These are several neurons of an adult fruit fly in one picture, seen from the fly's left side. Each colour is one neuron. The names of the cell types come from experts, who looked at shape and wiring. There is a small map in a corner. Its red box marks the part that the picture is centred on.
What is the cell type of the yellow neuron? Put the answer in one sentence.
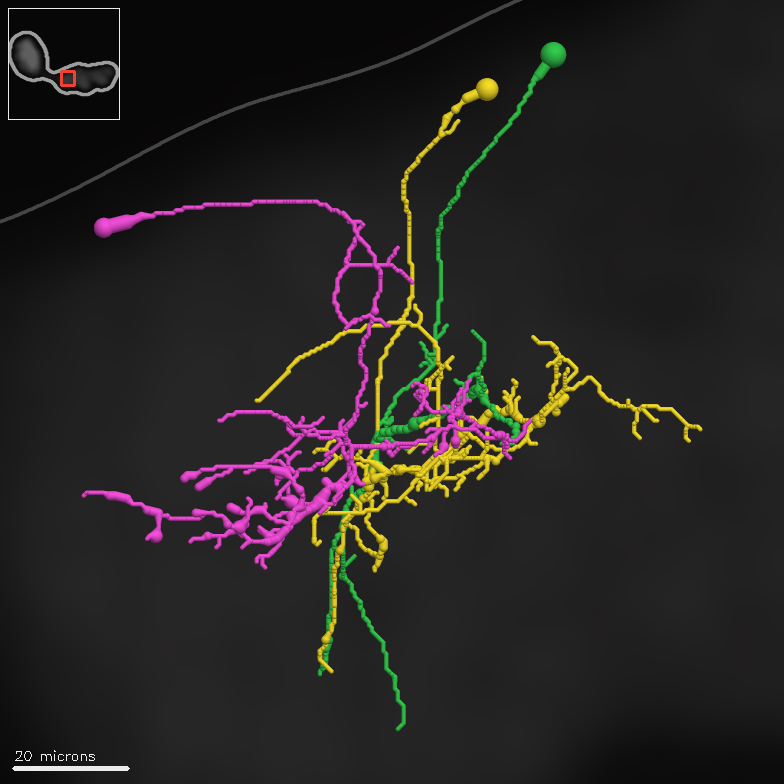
The cell type is IN19A118.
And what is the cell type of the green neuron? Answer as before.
The cell type is IN19A114.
